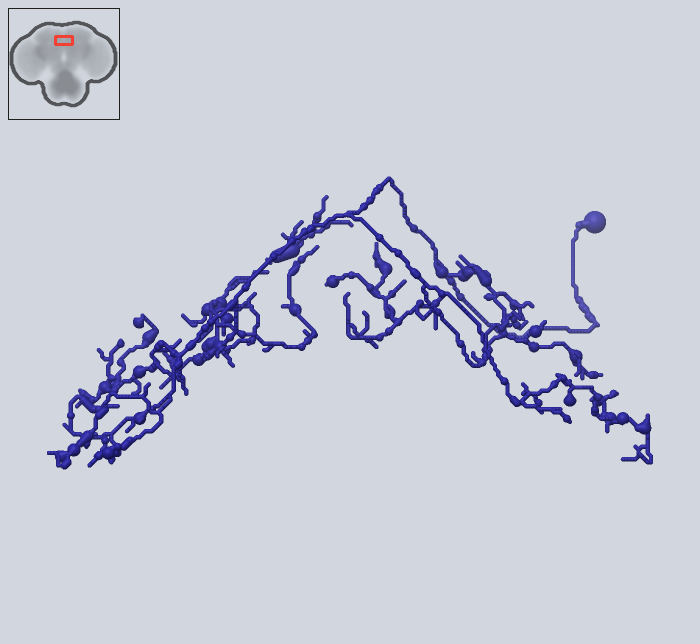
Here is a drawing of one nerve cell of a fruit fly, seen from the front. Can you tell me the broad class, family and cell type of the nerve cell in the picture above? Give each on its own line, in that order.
central-brain intrinsic neuron
hemilineage DM6_dorso_medial
FB5S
